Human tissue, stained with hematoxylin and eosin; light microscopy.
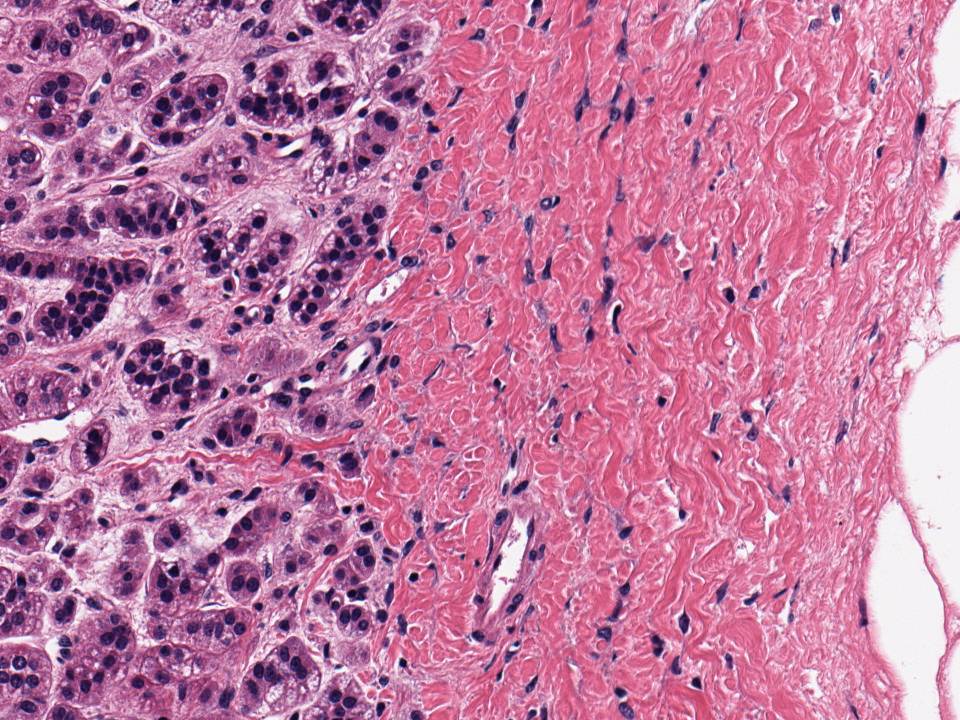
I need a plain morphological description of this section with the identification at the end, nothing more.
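Densely cellular tissue occupies the left part of the field, and a broad band of dense pink fibrous tissue occupies the right. In the cellular area, cells form small rounded nests and cords separated by thin strands of stroma. Their cytoplasm is pale pink, some of it containing small clear vacuoles. The fibrous band consists of wavy eosinophilic collagen fibres running roughly from top to bottom. This section is adrenal gland.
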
